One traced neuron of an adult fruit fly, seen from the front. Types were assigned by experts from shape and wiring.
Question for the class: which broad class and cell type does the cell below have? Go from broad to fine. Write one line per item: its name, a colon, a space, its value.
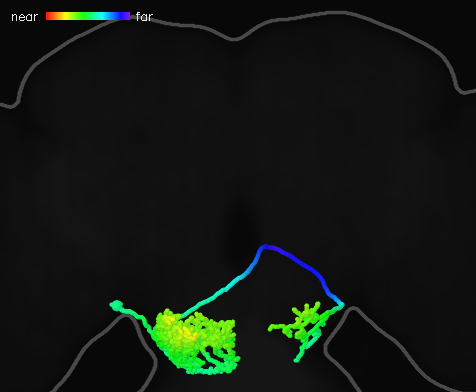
broad class: central-brain intrinsic neuron
cell type: GNG120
